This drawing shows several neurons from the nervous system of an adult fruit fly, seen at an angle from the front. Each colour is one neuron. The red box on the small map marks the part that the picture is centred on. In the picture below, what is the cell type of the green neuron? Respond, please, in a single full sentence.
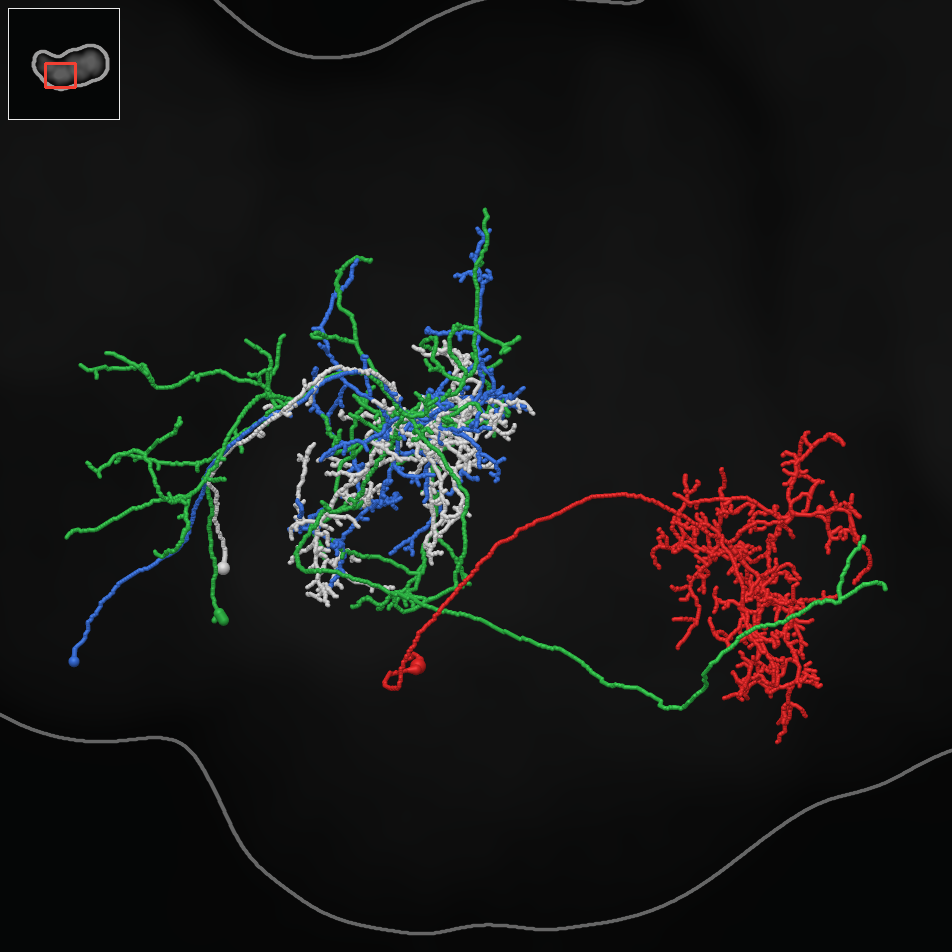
This neuron is categorized as cell type IN12B046.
